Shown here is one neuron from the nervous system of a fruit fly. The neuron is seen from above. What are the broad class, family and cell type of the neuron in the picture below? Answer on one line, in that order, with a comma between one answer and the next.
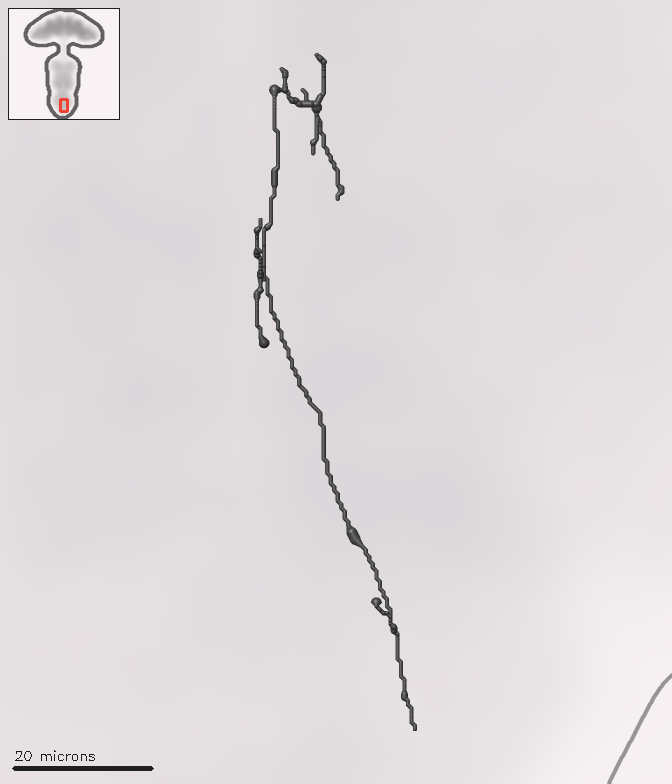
sensory neuron entering the nerve cord, class chemosensory, SNch10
